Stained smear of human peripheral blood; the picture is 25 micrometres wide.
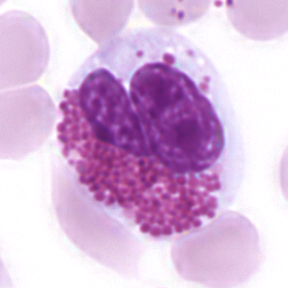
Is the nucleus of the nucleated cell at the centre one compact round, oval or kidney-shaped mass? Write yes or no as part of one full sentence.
No, the nucleus of this cell is divided into two or more lobes.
